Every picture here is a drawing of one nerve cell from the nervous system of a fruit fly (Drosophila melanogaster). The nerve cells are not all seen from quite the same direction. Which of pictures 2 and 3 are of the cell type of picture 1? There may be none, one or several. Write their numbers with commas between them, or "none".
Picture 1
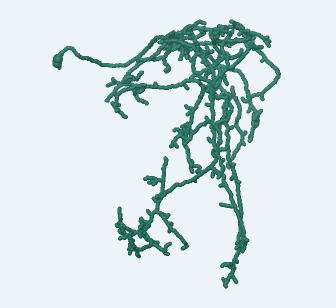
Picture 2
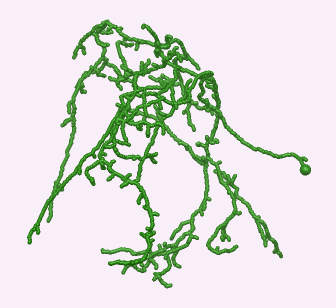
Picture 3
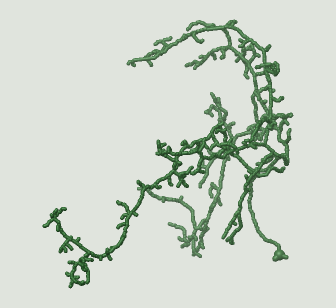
2, 3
